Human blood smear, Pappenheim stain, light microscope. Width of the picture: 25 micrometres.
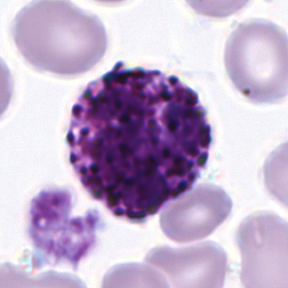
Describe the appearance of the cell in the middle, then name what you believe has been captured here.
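Within its round outline, the cell is packed with coarse, dark purple-black granules. These lie over the nucleus, so its outline cannot be traced. Between the granules, the background is a purplish-pink. Basophil is the name of this cell.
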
